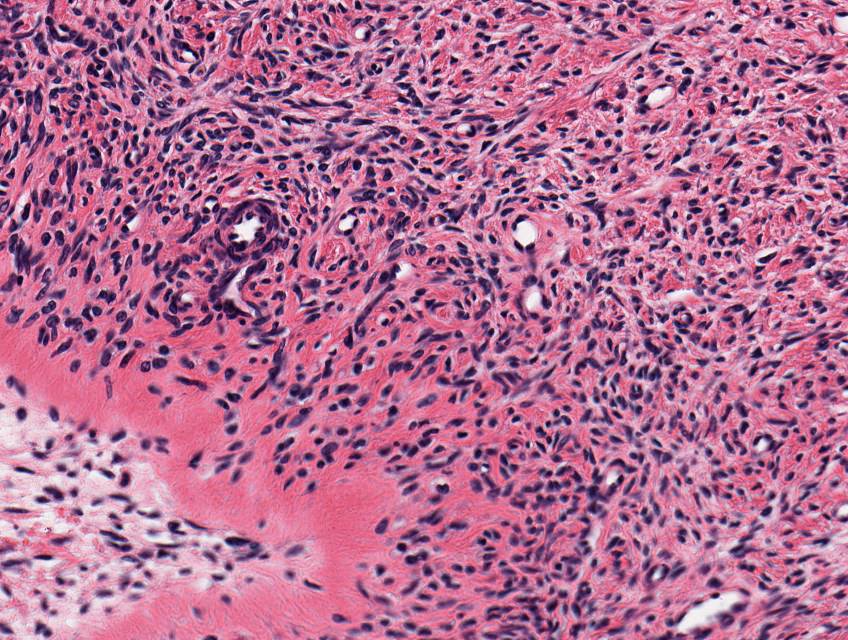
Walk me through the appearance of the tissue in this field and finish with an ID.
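A densely cellular sheet of spindle cells occupies the upper and right parts of the field. The nuclei are elongated to oval and stain dark purple. Cytoplasm is scant and pale pink, and cell borders are indistinct. The cells run in short intersecting bundles without one overall direction. This is ovary.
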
